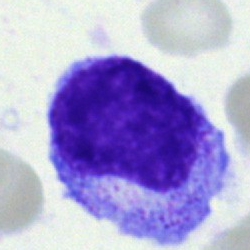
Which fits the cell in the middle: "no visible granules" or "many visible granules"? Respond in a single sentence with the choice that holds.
Many granules can be seen in the cytoplasm of the cell.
